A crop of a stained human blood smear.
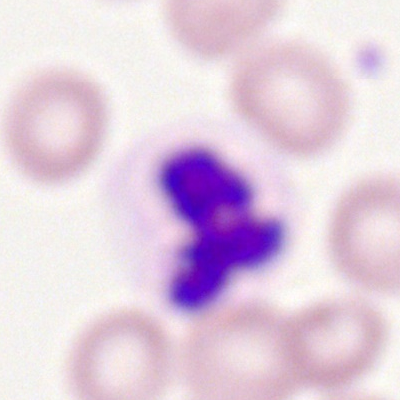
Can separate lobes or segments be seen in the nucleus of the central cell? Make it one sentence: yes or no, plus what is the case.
Yes, the nucleus of this cell is divided into two or more lobes.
